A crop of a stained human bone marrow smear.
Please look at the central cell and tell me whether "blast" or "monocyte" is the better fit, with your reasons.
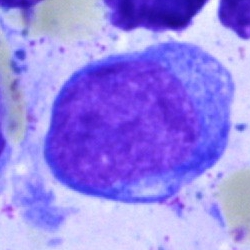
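Blast. The outline's a smooth oval, the nucleus sits off-centre to the left, and the widest rim of cytoplasm, which is blue, is on the right.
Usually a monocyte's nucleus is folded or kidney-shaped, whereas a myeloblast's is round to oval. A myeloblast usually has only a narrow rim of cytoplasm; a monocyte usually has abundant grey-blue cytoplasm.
Chromatin: purple, finely stippled.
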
